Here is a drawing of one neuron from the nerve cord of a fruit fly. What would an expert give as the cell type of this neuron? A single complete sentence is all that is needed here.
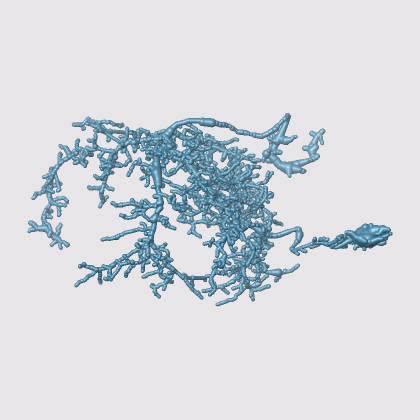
The neuron belongs to cell type Sternal anterior rotator MN.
